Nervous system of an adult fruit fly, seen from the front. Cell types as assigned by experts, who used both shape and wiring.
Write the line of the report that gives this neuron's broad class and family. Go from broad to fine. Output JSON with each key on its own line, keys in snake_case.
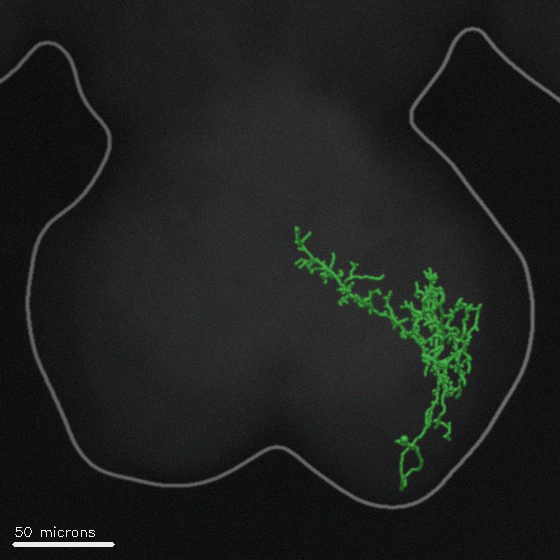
{
 "broad_class": "nerve-cord intrinsic neuron",
 "family": "hemilineage 13A"
}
